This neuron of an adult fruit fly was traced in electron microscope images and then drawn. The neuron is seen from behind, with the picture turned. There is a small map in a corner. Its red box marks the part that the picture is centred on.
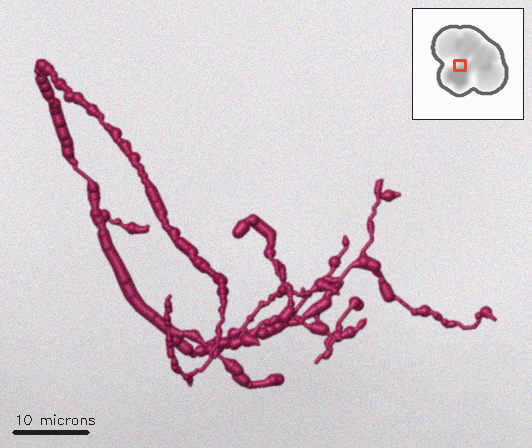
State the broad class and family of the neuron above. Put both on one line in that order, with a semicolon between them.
sensory neuron entering the brain; class mechanosensory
